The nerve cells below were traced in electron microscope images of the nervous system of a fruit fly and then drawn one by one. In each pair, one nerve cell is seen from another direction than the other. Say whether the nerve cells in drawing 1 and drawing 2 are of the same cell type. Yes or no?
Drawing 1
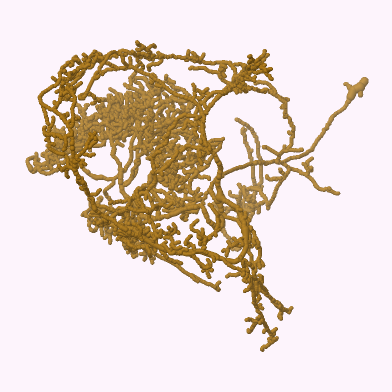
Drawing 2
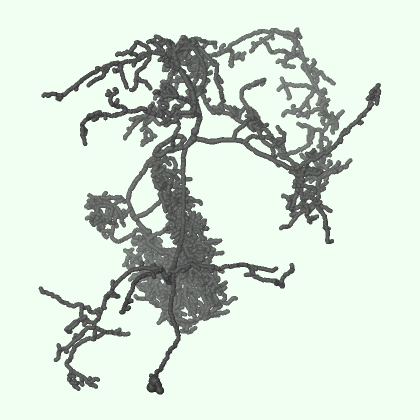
yes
